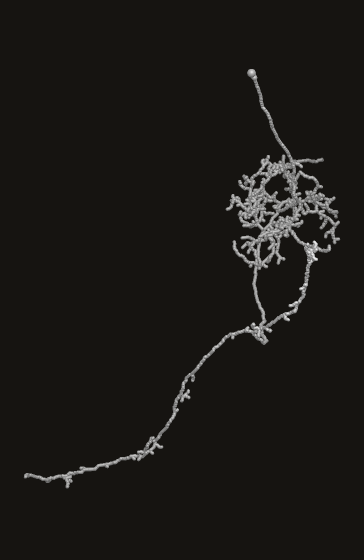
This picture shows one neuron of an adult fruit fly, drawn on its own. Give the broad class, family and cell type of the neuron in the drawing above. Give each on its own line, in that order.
central-brain intrinsic neuron
hemilineage VESa2
VES031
